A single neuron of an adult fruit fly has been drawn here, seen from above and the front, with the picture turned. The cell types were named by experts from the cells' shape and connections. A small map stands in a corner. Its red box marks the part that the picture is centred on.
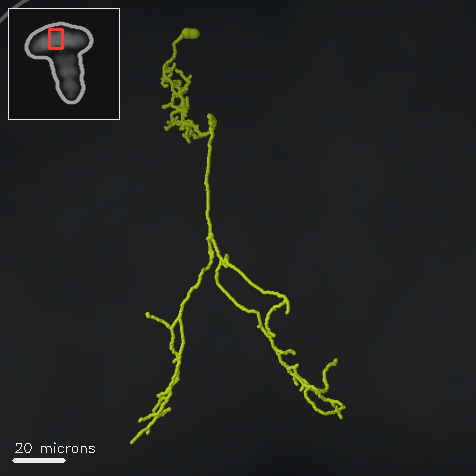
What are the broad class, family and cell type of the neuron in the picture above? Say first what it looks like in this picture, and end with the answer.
The cell body can be seen at the top of the picture. From top to bottom in the picture it spans about 170 microns. Its broad class is central-brain intrinsic neuron. Its family is hemilineage FLAa3. Its cell type is CB1537.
